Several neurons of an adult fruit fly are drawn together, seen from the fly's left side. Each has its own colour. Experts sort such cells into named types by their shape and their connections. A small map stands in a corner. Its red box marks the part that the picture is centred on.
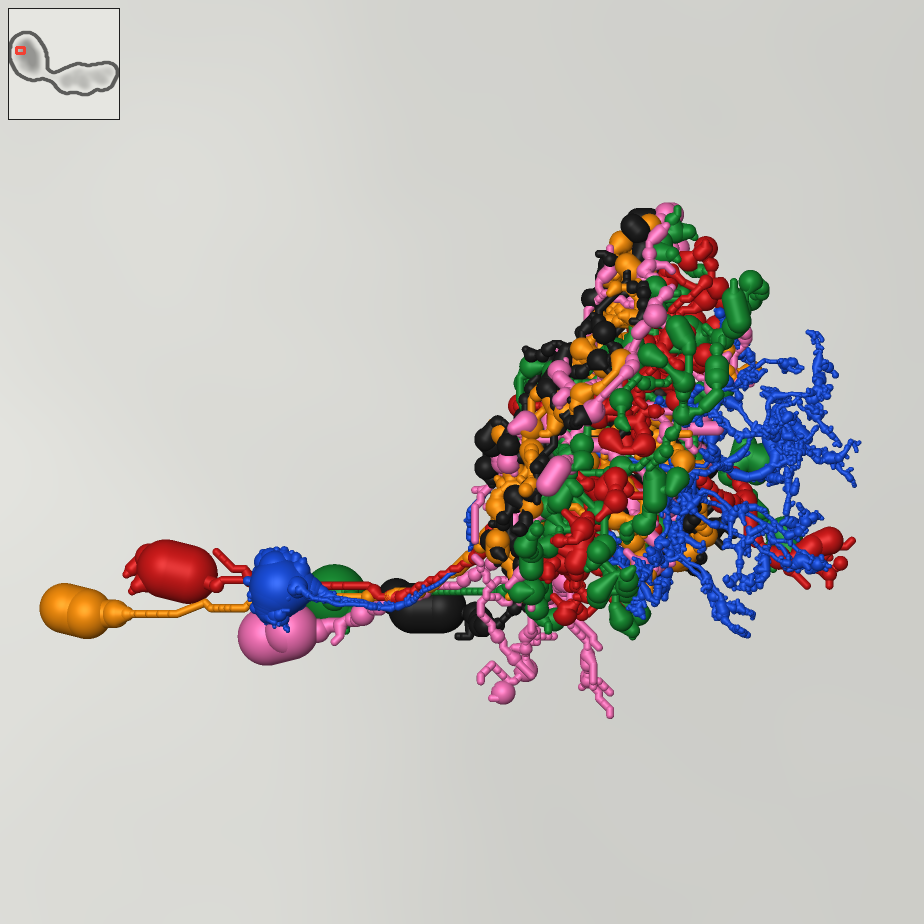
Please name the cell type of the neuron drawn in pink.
ER3a_c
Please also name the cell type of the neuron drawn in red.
ER3d_b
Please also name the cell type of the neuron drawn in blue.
ER3p_b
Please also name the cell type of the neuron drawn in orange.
ER3m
